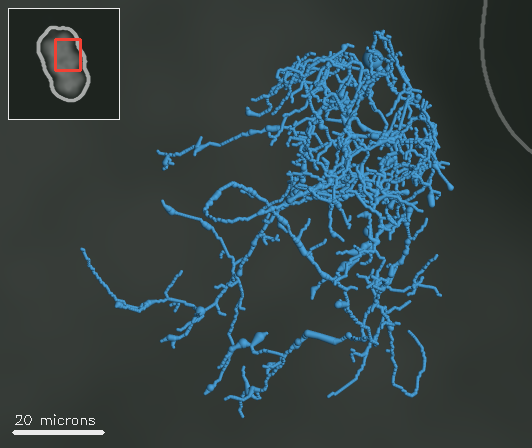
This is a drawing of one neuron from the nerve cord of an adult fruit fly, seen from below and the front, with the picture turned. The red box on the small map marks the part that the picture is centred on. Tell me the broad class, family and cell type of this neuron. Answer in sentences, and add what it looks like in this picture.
This is a nerve-cord intrinsic neuron. Its family is hemilineage 17A. Its cell type is dMS2. By the scale bar it is about 90 microns tall in this view. More than a hundred branch ends can be seen.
